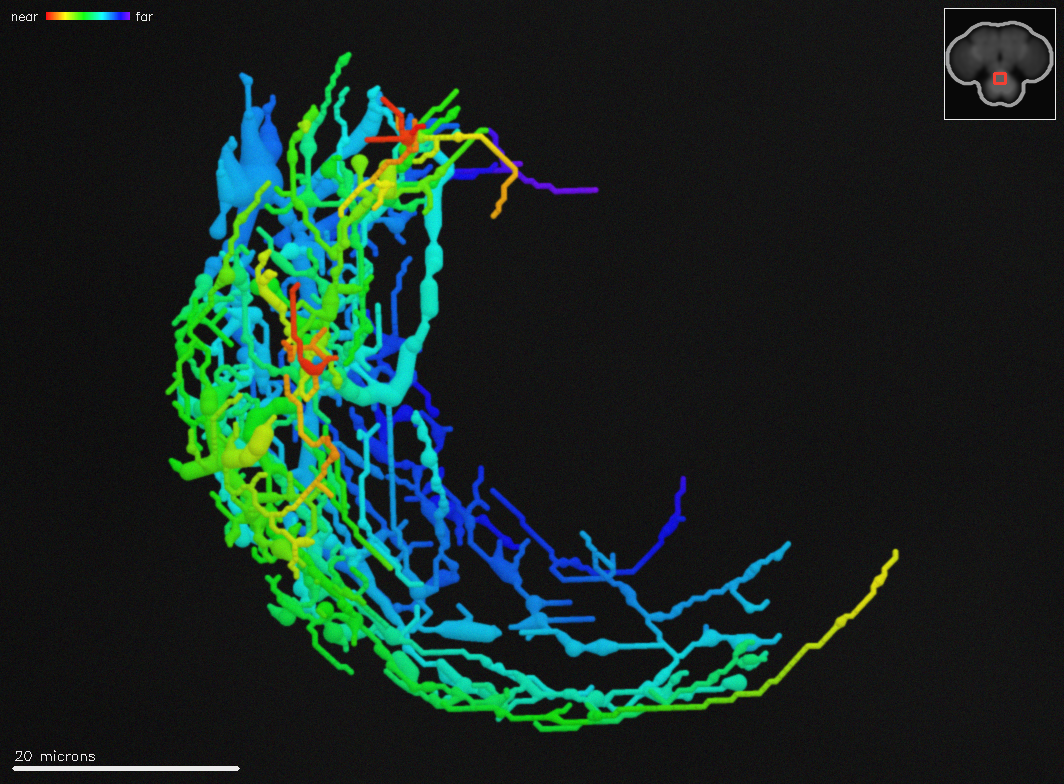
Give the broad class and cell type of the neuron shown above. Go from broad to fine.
nerve-cord intrinsic neuron; INXXX271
